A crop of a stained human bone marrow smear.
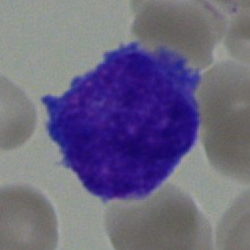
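Blast, the cell in the middle of this marrow smear. Its outline strikes me as irregular and ragged rather than smooth, and a small blunt projection sticks out from the left edge. I notice faint pinkish-purple dots scattered over the dark cell, but I find no clear vacuoles anywhere in it.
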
